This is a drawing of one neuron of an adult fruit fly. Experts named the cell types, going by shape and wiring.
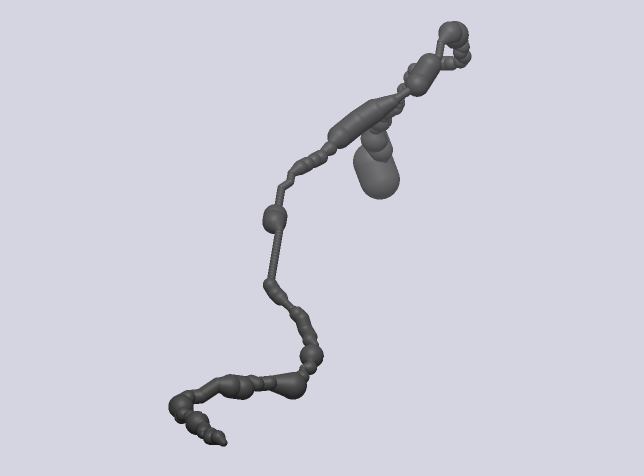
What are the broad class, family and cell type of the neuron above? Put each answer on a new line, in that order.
photoreceptor or other optic-lobe sensory neuron
class visual
R7y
